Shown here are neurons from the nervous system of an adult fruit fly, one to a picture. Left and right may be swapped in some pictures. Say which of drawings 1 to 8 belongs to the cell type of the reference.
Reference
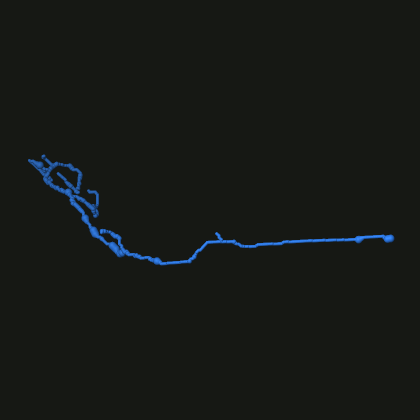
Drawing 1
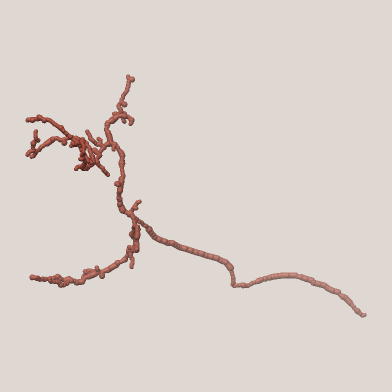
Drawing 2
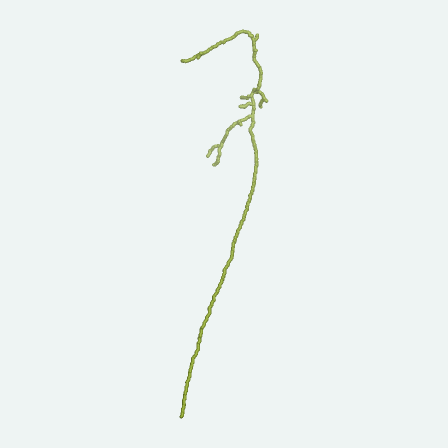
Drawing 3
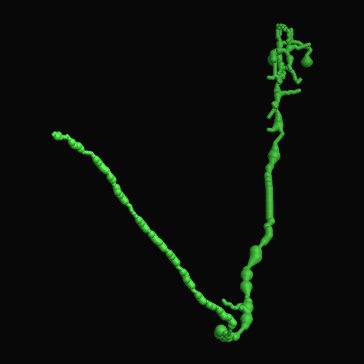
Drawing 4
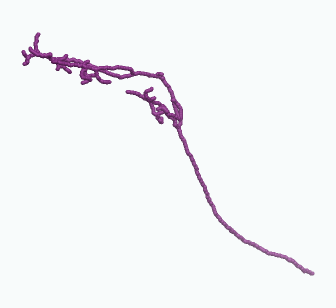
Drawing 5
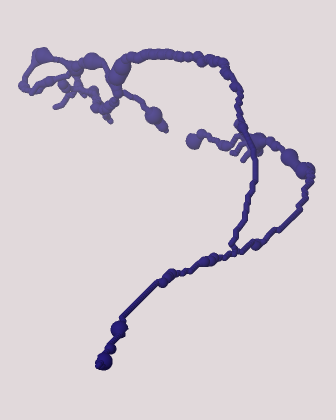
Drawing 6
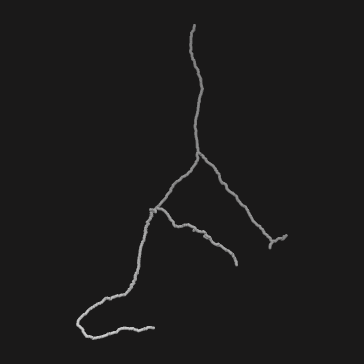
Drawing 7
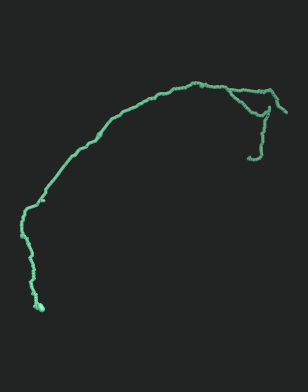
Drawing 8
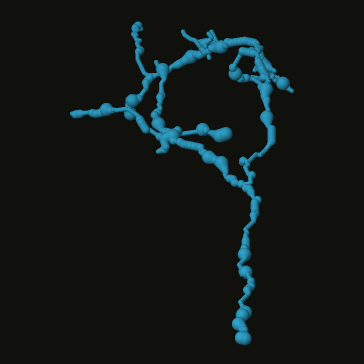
5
